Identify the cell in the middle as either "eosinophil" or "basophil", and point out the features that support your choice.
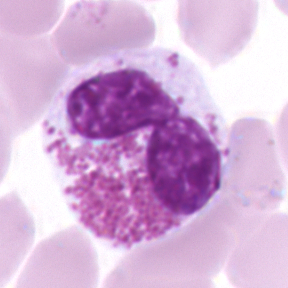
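Eosinophil. The nucleus is split into two lobes, which lie in the upper and right parts of the cell, apart from the granules, which are most crowded in the lower left.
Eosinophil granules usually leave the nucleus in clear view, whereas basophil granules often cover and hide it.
The cytoplasm holds many coarse, round, reddish-pink granules.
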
